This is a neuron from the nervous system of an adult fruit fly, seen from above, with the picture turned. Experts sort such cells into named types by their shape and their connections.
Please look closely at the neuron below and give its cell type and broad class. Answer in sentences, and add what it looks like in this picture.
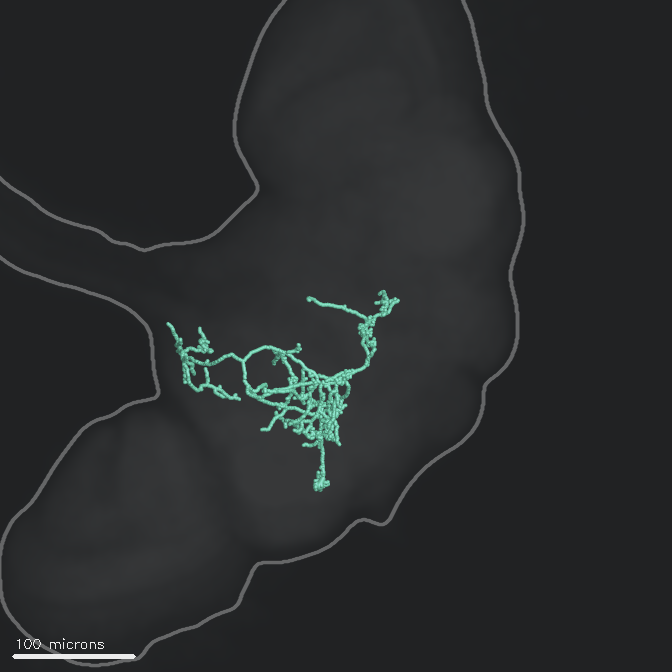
Its cell type is VES027. It is a central-brain intrinsic neuron. It is in the brain and does not reach the nerve cord. By the scale bar it is about 190 microns wide in this view.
